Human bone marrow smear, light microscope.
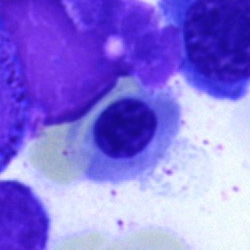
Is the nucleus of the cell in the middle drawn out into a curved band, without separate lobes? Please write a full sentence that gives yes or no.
No, compact and round or oval, the nucleus is not a curved band.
